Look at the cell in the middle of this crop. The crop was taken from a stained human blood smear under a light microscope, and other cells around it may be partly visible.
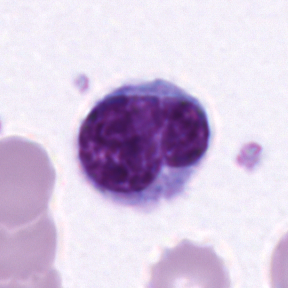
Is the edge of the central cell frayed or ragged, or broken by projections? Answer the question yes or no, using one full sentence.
No, the outline of the cell is not ragged or frayed; it is smooth.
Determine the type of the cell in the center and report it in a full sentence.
The cell that lies at the centre of the crop is a plasma cell.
